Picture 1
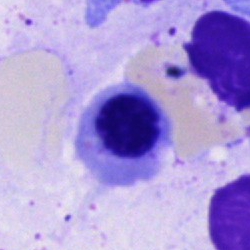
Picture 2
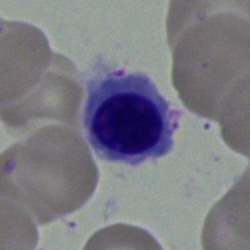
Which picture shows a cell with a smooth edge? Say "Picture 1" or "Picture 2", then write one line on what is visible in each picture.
Picture 1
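In picture 1: The cell outline is round and smooth.
In picture 2: The cell outline is irregular, with small angular bulges rather than a smooth curve.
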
